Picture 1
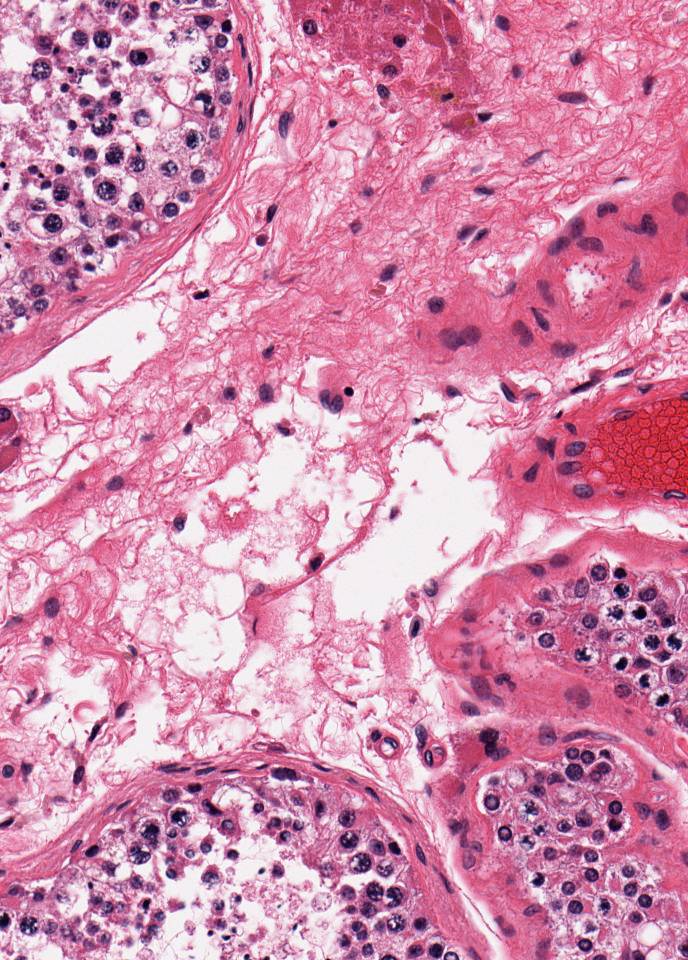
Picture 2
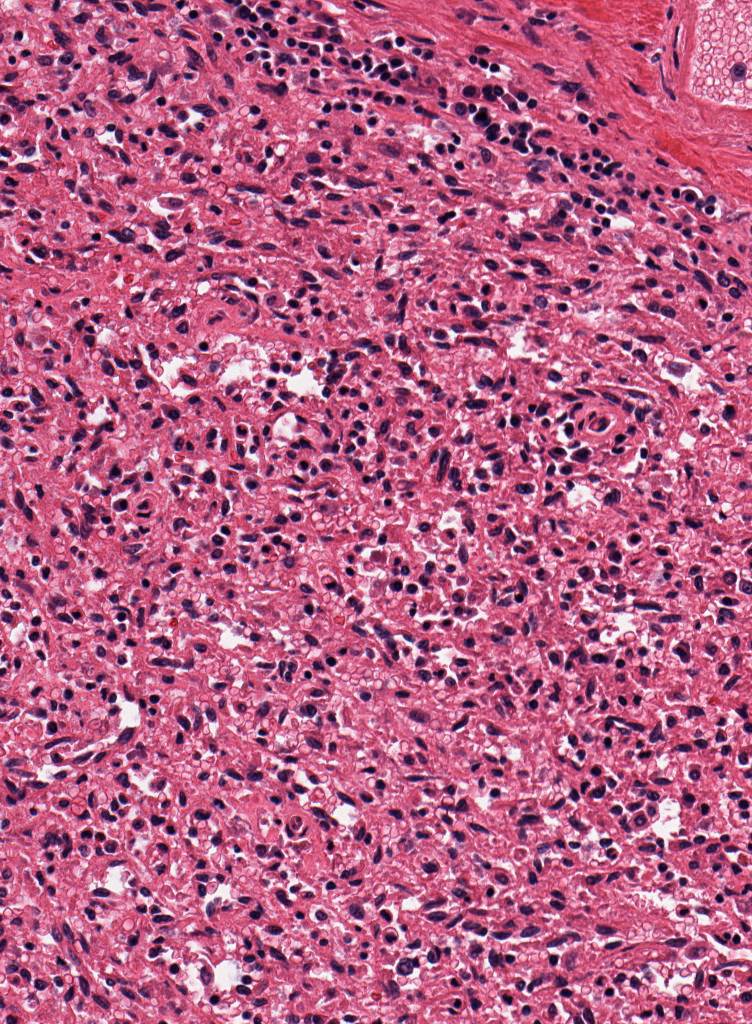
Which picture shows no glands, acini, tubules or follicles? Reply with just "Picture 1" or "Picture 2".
Picture 2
